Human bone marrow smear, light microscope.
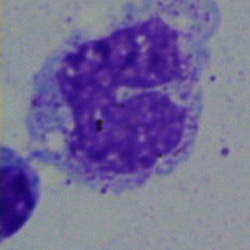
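Monocyte, middle cell of a stained bone marrow smear. Its outline is irregular, with ragged, ruffled edges. A deep cleft runs into the nucleus from the right side. The cytoplasmic rim is wider to the left of the nucleus than to the right, and small clear vacuoles lie in the cytoplasm on the left side.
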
